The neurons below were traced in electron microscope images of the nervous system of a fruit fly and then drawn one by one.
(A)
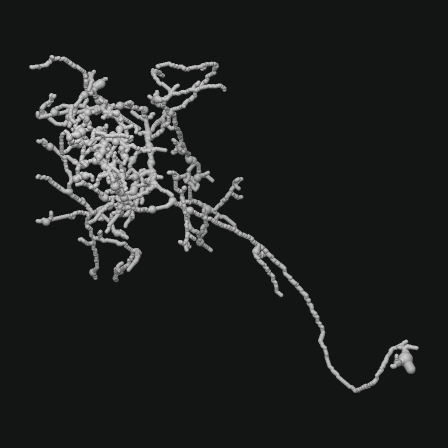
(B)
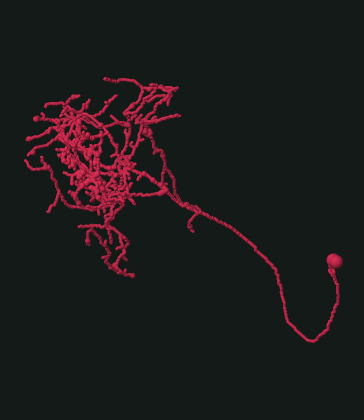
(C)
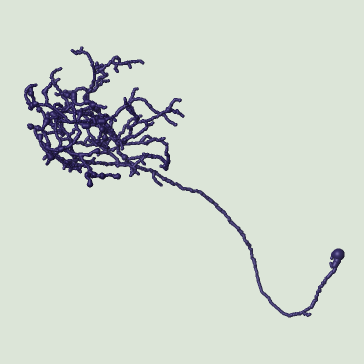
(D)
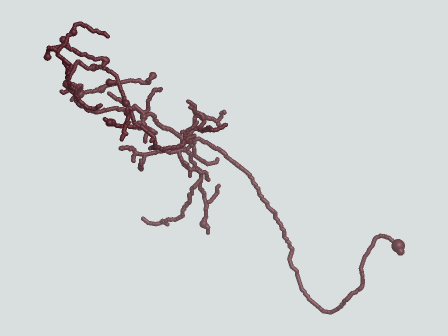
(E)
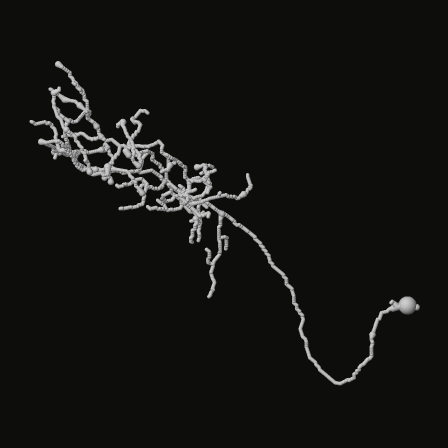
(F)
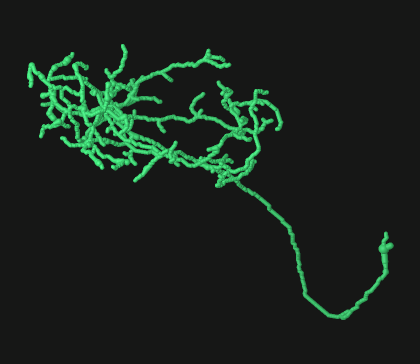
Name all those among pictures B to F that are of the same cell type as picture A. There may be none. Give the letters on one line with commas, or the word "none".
B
